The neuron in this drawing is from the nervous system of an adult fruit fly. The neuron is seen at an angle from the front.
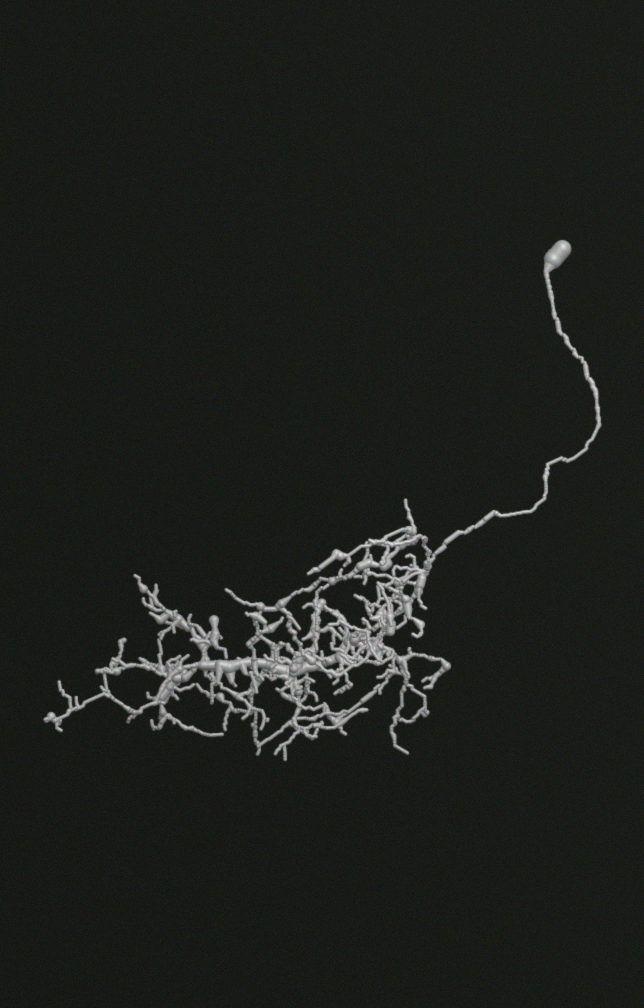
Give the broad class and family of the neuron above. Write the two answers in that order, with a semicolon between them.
central-brain intrinsic neuron; hemilineage VLPp&l1_posterior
